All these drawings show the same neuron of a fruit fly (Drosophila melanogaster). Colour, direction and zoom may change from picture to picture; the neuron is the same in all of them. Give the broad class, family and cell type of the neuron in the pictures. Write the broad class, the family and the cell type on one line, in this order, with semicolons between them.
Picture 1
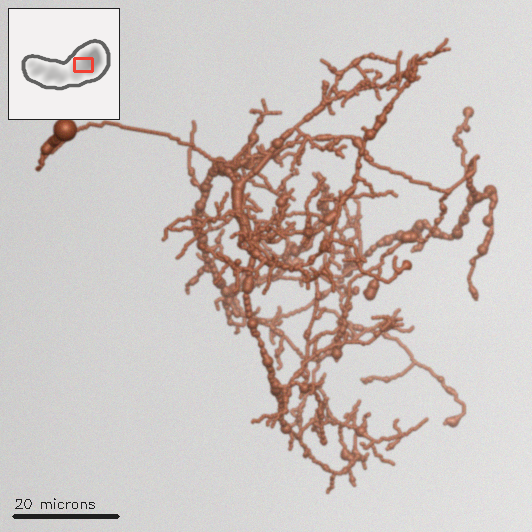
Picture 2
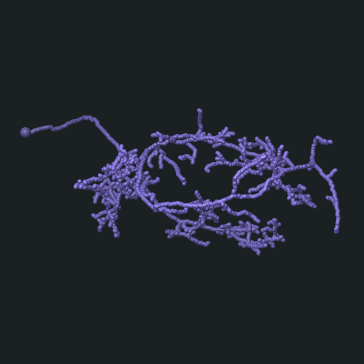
central-brain intrinsic neuron; hemilineage VLPl&p2_posterior; PVLP127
